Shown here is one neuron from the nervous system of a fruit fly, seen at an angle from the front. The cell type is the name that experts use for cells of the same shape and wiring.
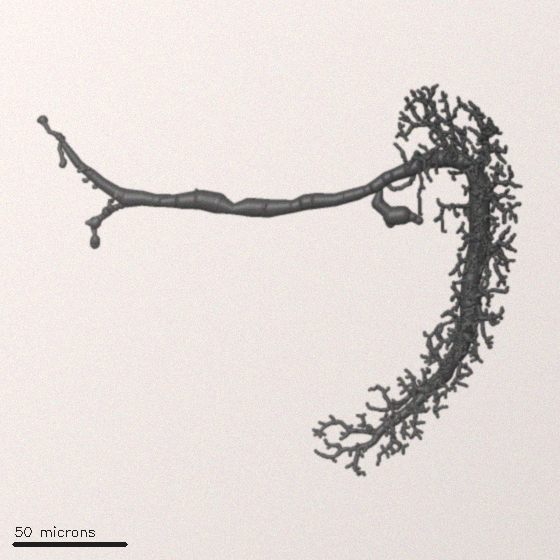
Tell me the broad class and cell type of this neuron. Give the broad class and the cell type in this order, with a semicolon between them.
visual projection neuron; VS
